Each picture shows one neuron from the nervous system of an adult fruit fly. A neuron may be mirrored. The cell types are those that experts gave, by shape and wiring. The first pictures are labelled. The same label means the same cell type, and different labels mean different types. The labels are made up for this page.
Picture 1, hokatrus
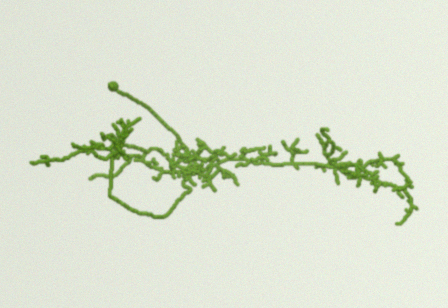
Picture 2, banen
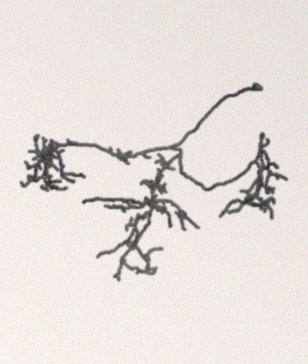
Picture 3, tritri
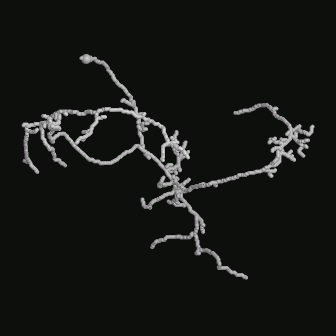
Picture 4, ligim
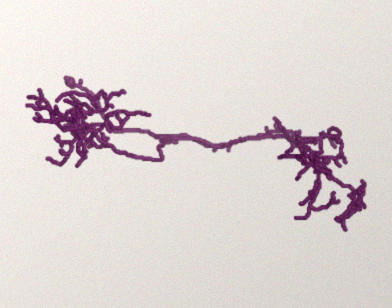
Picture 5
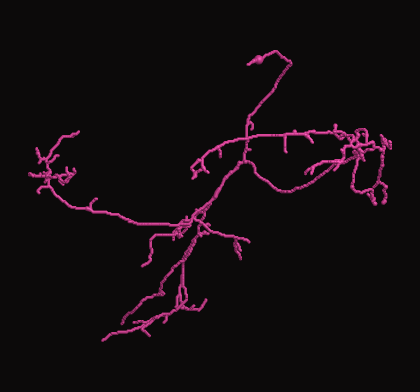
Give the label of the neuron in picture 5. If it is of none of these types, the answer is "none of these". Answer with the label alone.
tritri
